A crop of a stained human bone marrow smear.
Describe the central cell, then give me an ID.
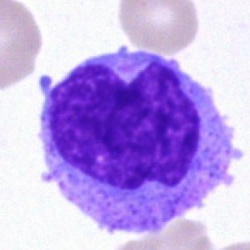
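Small knob-like projections stand out from the cell surface. Most of the cell is filled by the nucleus, which has a notch at its top edge that gives it a kidney-like shape. Fine purple granules are scattered through the cytoplasm. The cell is a monocyte.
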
